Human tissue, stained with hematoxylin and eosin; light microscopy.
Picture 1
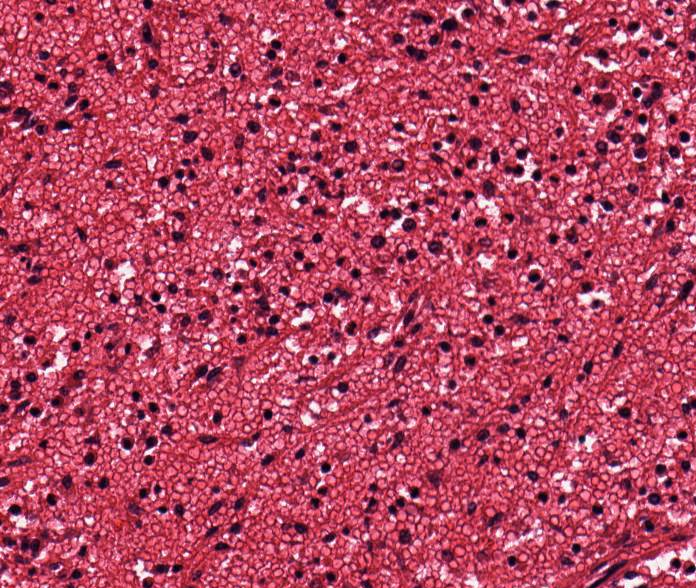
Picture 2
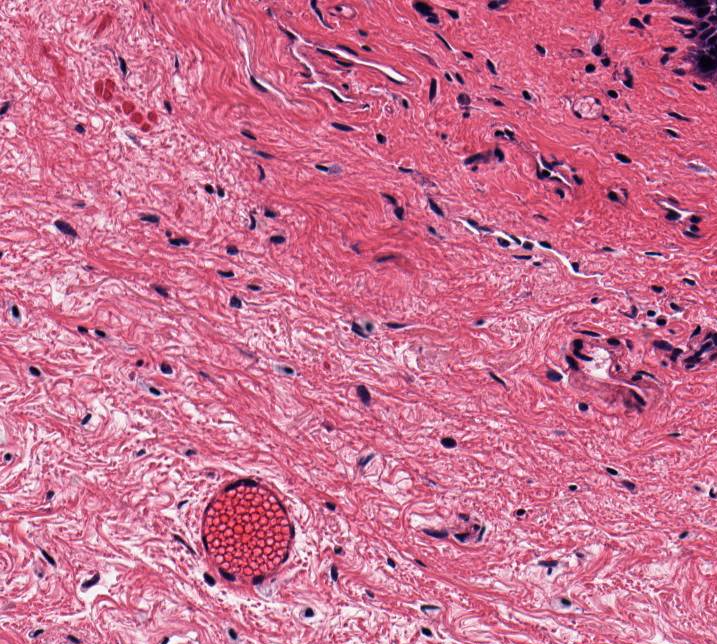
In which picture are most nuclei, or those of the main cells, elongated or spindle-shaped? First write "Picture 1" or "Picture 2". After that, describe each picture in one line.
Picture 2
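In picture 1: Most nuclei are small, round and densely dark-staining.
In picture 2: Fibroblasts with dark, elongated nuclei are scattered sparsely throughout the fibres.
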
